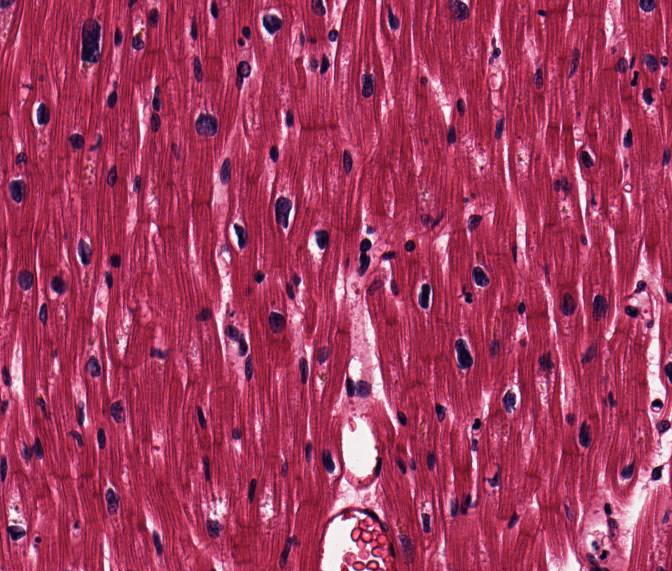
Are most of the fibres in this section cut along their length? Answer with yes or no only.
Yes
